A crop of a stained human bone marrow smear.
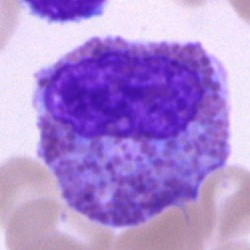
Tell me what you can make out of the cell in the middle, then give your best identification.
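Upper part of cell holds the nucleus, off centre. Chromatin dark purple, coarsely clumped. Cytoplasm plentiful, filling lower half, crowded with many purple granules. Eosinophil.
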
